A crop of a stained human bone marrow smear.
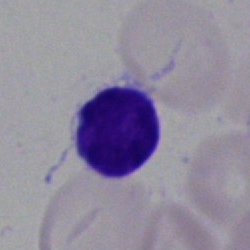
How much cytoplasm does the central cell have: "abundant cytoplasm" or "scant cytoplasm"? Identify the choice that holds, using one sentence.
What cytoplasm the cell has forms just a narrow rim.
